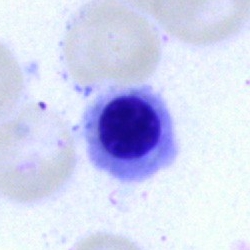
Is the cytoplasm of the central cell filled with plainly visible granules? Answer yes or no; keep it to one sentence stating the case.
No, the cytoplasm of this cell holds no visible granules.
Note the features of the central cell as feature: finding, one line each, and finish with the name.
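Chromatin: dark purple, dense throughout the nucleus
Cytoplasm: blue-stained rim, wider at lower right than at upper left
Border: roughly round, with slightly uneven edges
Designation: erythroblast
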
